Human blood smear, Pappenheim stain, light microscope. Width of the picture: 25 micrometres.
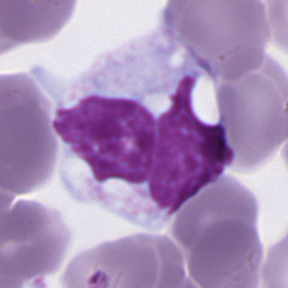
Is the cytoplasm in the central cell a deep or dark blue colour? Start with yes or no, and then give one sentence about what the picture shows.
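No. The cytoplasm is abundant and very pale, almost colourless.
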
